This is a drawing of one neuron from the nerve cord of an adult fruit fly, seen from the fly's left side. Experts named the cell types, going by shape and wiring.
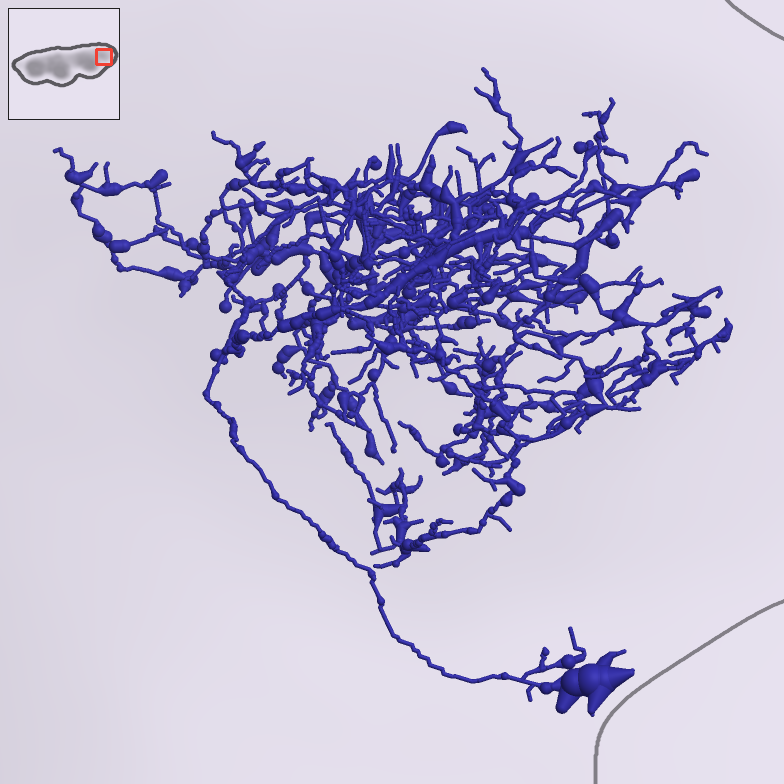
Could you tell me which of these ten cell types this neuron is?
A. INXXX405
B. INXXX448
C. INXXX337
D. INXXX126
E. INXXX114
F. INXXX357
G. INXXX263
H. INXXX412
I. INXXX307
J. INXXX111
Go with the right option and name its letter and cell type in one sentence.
In cell type, the neuron corresponds to option G, INXXX263.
